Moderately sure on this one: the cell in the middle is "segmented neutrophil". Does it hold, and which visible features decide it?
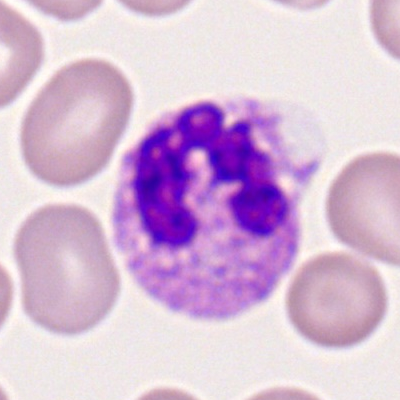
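The cell is roughly round, with abundant pale pinkish-lilac cytoplasm holding scattered fine pinkish-violet granules. Its chromatin is dark purple and coarsely clumped, and its nuclear lobes lie mainly in the upper part of the cell.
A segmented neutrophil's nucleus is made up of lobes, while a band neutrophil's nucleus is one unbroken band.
The lobes therefore speak for segmented neutrophil and against band neutrophil.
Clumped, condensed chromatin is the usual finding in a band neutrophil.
The chromatin thus does not count against band neutrophil. The name segmented neutrophil fits this cell.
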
